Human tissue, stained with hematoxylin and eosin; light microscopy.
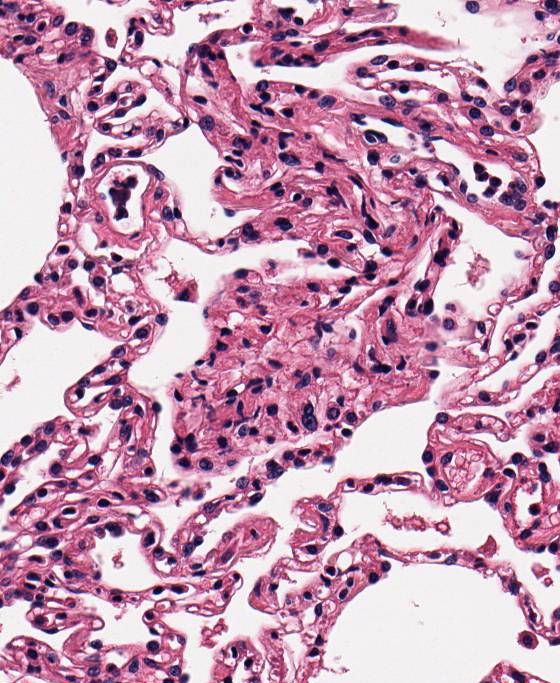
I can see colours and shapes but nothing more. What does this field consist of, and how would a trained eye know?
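Answer: alveolus, since thin branching walls enclose many open, nearly empty spaces.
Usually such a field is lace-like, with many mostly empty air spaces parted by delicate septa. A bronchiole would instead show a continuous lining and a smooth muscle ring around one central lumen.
A denser cellular area lies centrally.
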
